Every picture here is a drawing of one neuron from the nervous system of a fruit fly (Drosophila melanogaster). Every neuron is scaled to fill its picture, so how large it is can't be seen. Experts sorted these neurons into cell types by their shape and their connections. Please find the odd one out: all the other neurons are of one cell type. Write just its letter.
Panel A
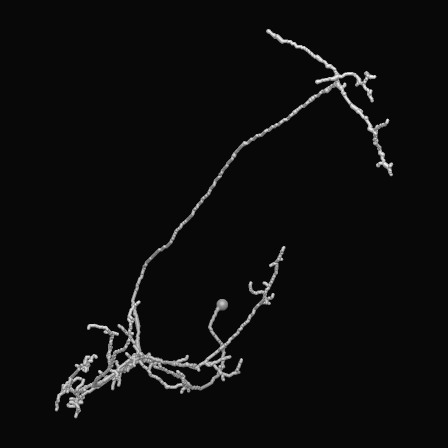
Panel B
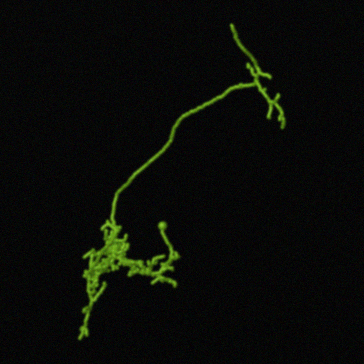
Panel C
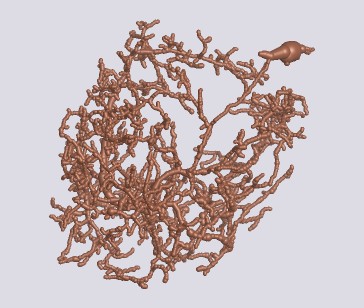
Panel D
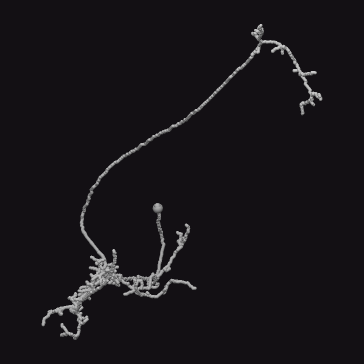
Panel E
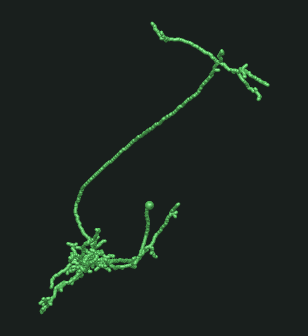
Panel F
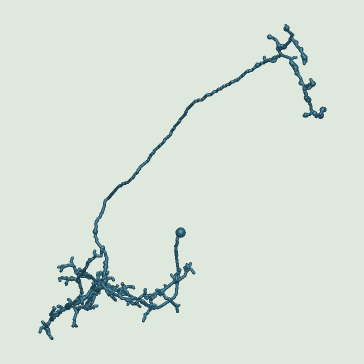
C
